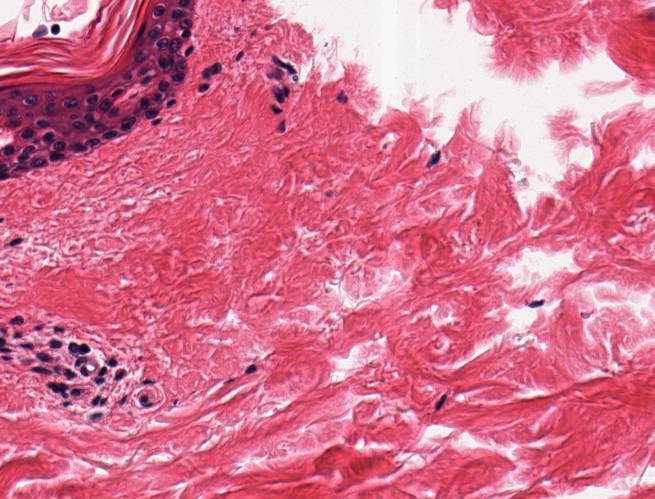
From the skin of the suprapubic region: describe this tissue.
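Start at the upper left: the epithelium there is stratified squamous, several layers of nucleated cells deep. Along its outer surface at the top-left edge runs a layered pink coat of keratin. In the stroma the nuclei are few, small, dark and mostly spindle-shaped. Nowhere in the field are there glands, hair follicles or fat cells.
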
